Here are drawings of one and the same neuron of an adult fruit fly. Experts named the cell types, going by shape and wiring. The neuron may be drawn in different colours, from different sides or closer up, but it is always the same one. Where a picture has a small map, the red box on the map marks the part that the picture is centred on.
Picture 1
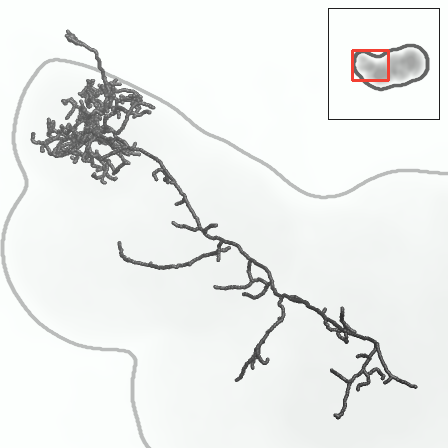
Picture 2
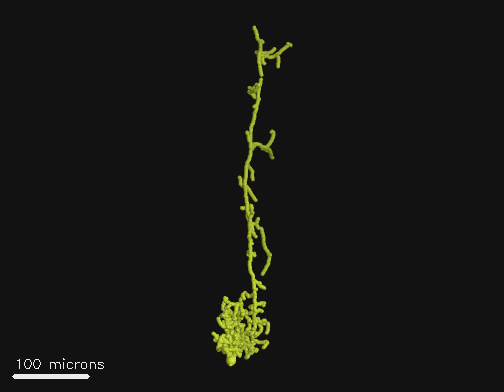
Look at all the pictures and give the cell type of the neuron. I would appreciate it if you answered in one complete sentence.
The neuron belongs to cell type INXXX241.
